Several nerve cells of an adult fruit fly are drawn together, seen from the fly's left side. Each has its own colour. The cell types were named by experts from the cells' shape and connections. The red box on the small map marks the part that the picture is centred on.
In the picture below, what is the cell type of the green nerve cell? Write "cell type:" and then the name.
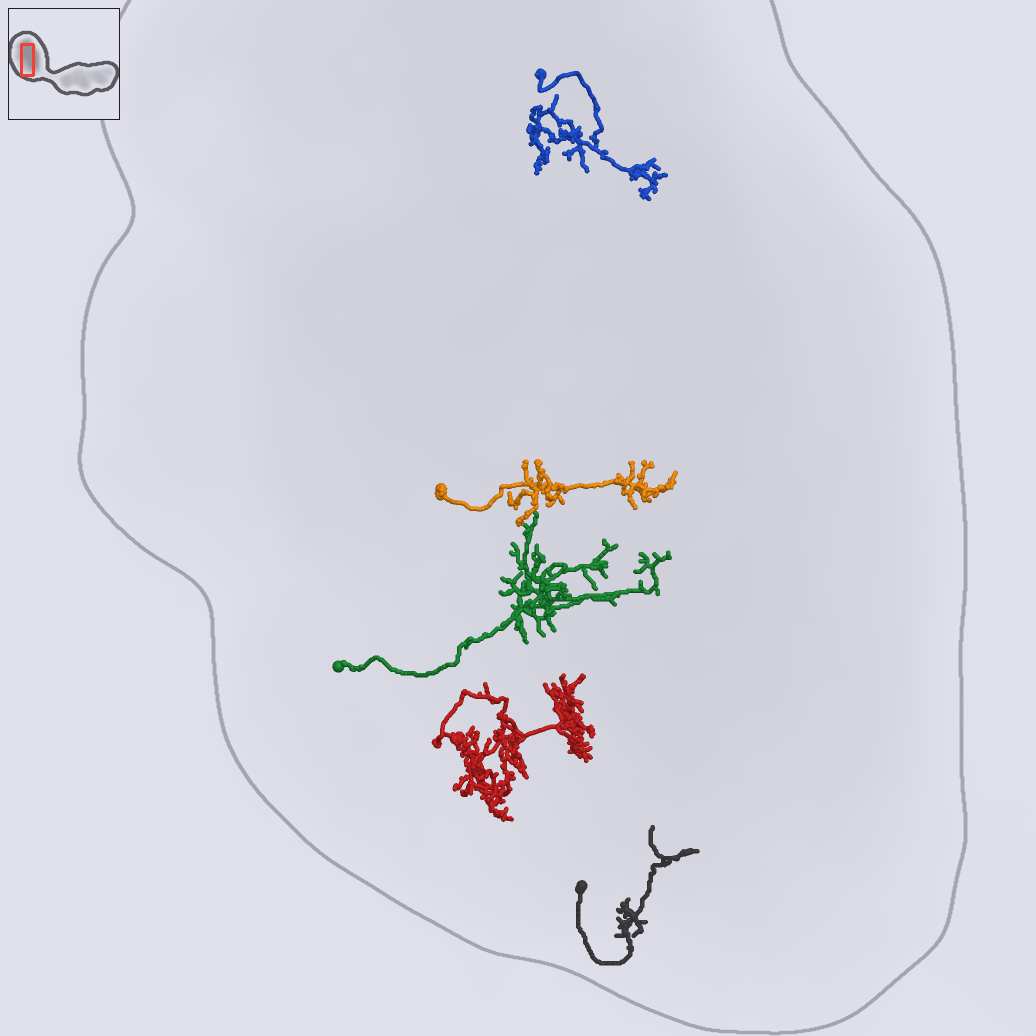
cell type: Mi10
